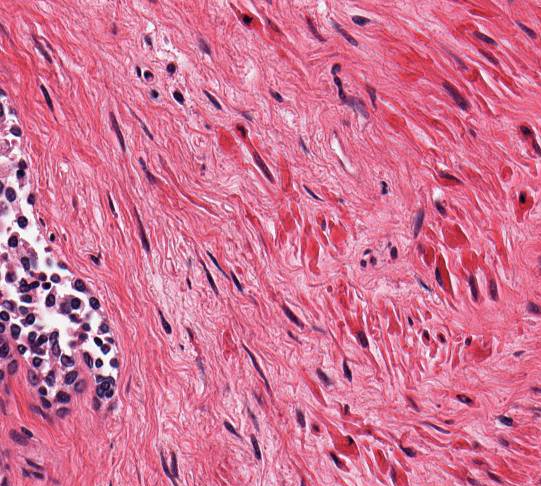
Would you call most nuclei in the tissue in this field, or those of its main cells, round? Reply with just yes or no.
No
